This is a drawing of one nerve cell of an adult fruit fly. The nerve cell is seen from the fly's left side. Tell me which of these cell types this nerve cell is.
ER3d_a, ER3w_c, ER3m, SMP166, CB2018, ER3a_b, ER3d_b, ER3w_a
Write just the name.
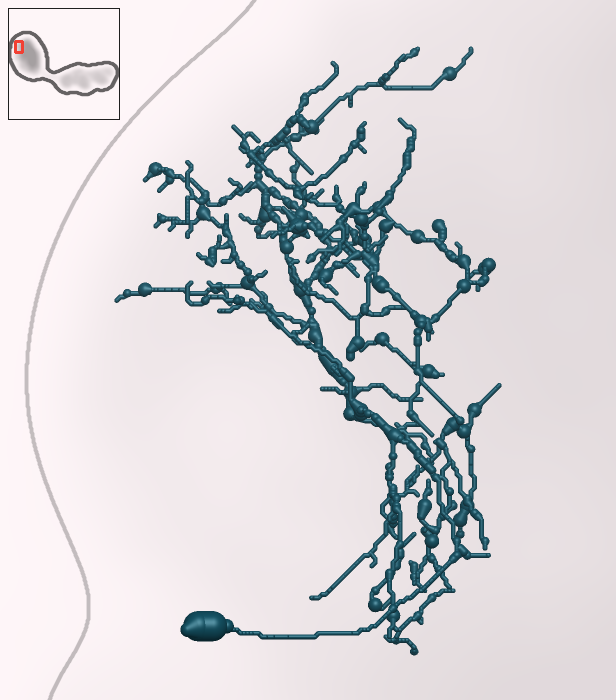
CB2018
